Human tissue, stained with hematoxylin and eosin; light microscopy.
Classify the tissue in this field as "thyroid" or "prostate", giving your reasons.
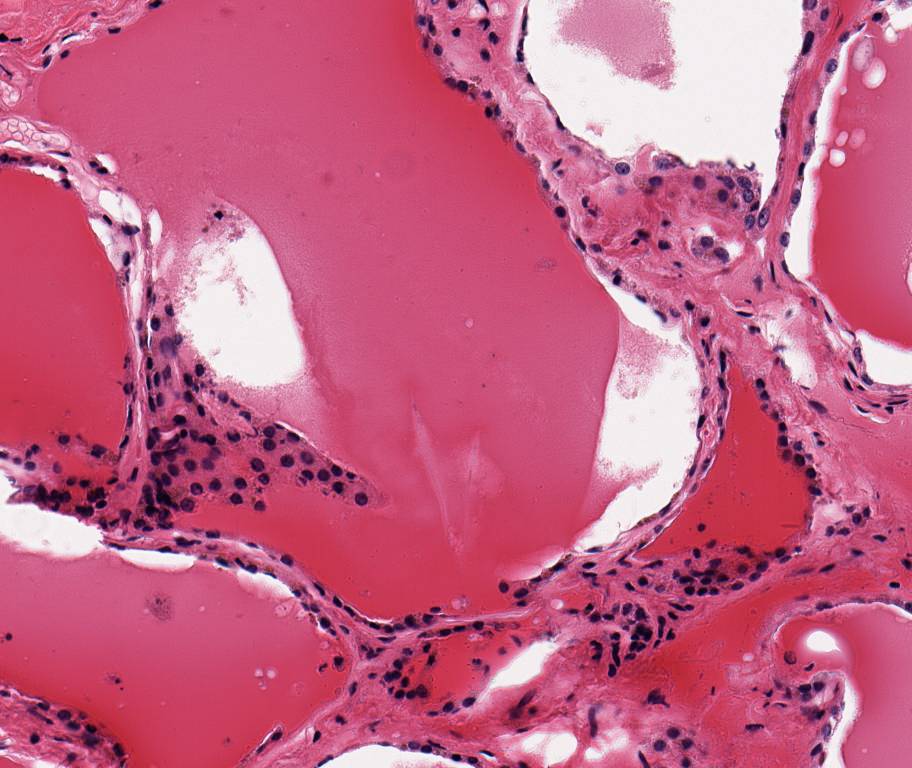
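It's thyroid.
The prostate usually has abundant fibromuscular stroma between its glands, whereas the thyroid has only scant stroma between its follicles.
Here the few large, irregularly rounded spaces filling most of the field are separated only by thin partitions, matching the thyroid. The spaces are filled with homogeneous pink material and lined by a single layer of flattened cells with elongated dark nuclei. Left of centre, between the large spaces, sits a cluster of cells with small round dark nuclei. All the nuclei stain uniformly dark, not pale or cleared.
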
